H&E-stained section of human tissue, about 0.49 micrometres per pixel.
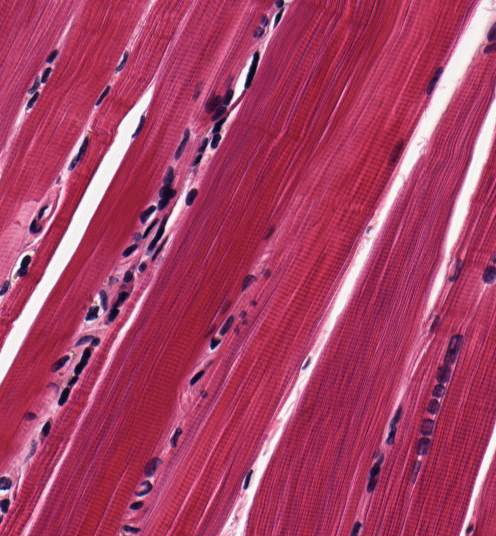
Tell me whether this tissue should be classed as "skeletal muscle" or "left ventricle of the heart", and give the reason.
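This is skeletal muscle. The deciding point: the nuclei lie at the edges of the fibres, not in their centres.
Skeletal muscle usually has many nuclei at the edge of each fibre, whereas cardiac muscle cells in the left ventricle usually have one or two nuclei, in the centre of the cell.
Also seen: dark purple nuclei, elongated, with their long axes parallel to the fibres; fibre cytoplasm staining a deep pink-red; and fine, closely spaced transverse cross-striations.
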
